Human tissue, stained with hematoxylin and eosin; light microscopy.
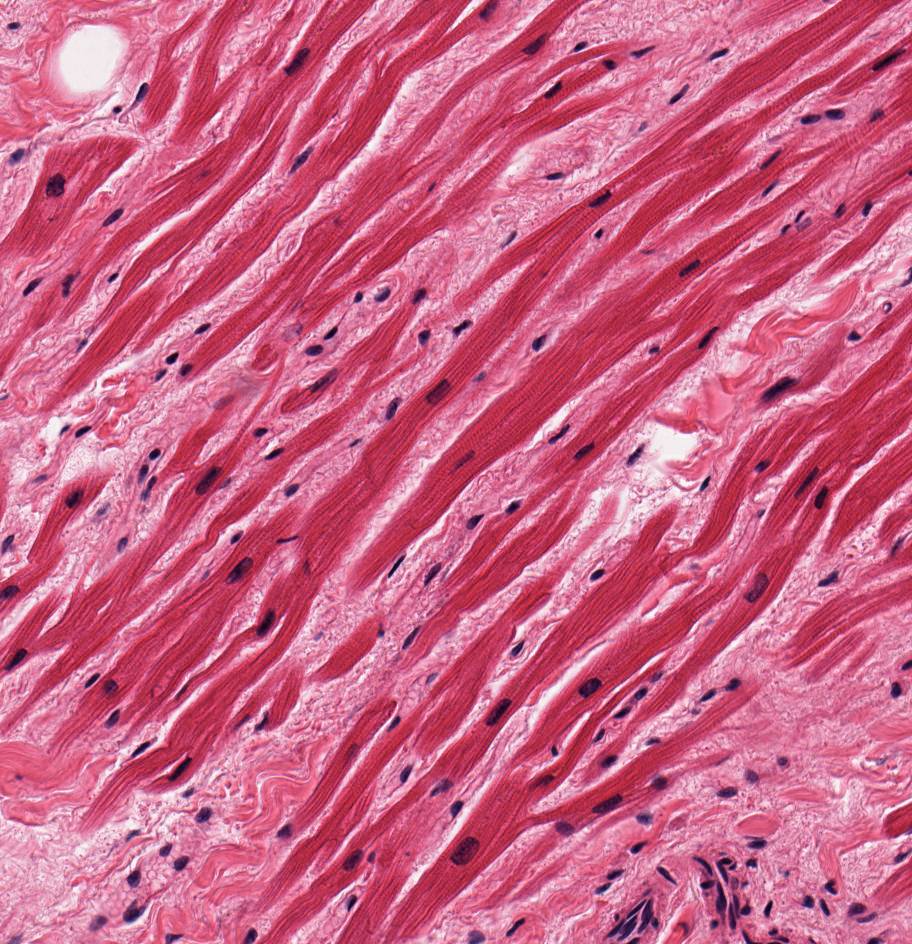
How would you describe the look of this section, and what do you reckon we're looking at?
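Let's start with the long muscle fibres: they run in parallel, diagonally from the lower left to the upper right. Now look inside them, and you'll find their nuclei sitting centrally. Several of those nuclei are large, dark and blunt-ended. Between the fibres, in the connective tissue, small dark elongated nuclei are scattered about. This is the atrial appendage of the heart.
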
